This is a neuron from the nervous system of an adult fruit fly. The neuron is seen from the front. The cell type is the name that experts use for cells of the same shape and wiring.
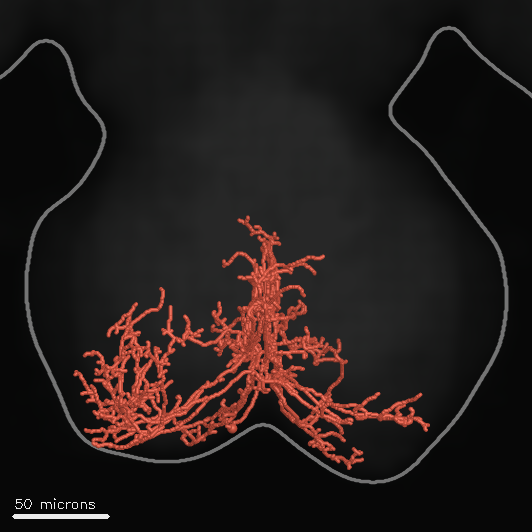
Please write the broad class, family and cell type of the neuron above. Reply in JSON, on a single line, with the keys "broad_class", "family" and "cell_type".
{"broad_class": "nerve-cord intrinsic neuron", "family": "hemilineage 05B", "cell_type": "IN05B024"}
